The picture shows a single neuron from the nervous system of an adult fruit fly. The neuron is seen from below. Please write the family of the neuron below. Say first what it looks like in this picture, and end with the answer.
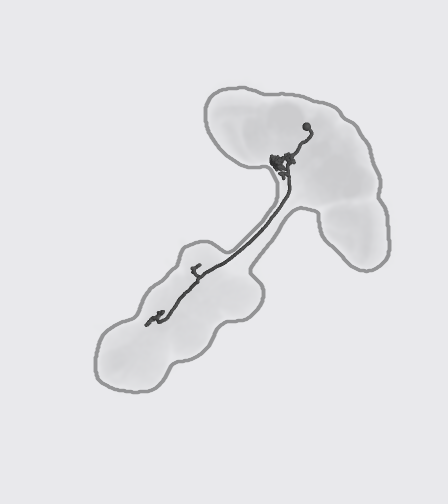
It runs through the neck, between the brain and the nerve cord. In this view it is about as wide as it is tall. Its broad class is descending neuron. The family is DNb.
